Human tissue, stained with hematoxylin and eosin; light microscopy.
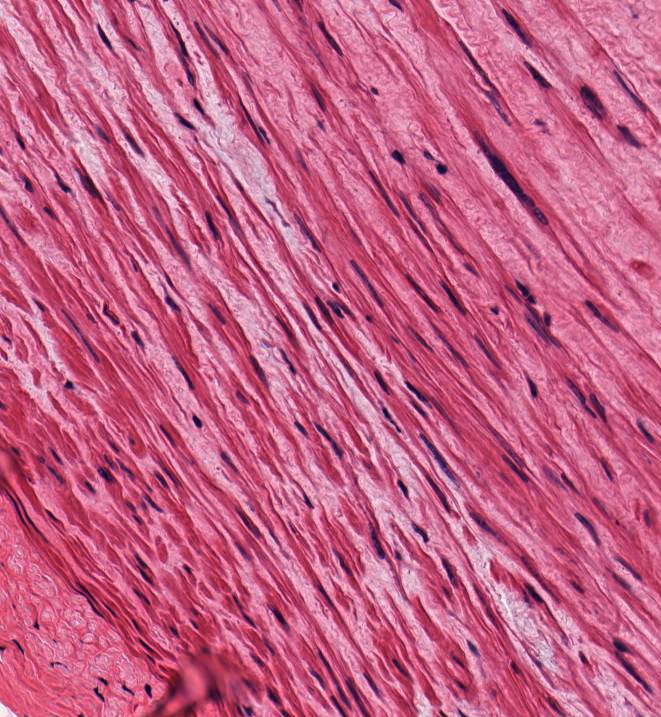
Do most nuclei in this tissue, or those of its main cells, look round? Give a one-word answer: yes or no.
No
